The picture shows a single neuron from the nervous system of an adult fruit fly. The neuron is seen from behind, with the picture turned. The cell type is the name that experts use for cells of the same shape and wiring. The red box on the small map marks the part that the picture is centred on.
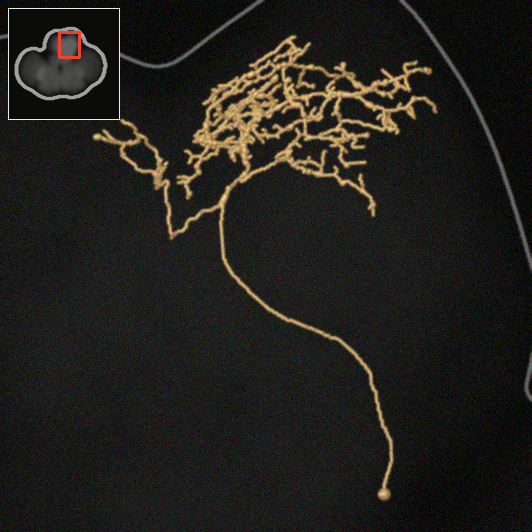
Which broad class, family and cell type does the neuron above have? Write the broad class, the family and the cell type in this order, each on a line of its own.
nerve-cord intrinsic neuron
hemilineage 23B
IN23B032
